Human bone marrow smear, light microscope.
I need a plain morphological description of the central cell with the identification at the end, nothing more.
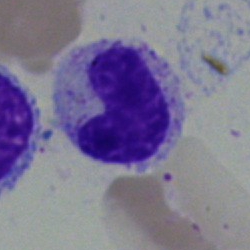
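Looking at the nucleus first, I'd call it kidney-shaped, with an indentation on its left side. Its chromatin seems dense, and it stains deep purple. Around it runs a moderate rim of pale greyish-lilac cytoplasm. Within that cytoplasm I can make out fine, scattered lilac-purple granules. So this is a band neutrophil.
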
